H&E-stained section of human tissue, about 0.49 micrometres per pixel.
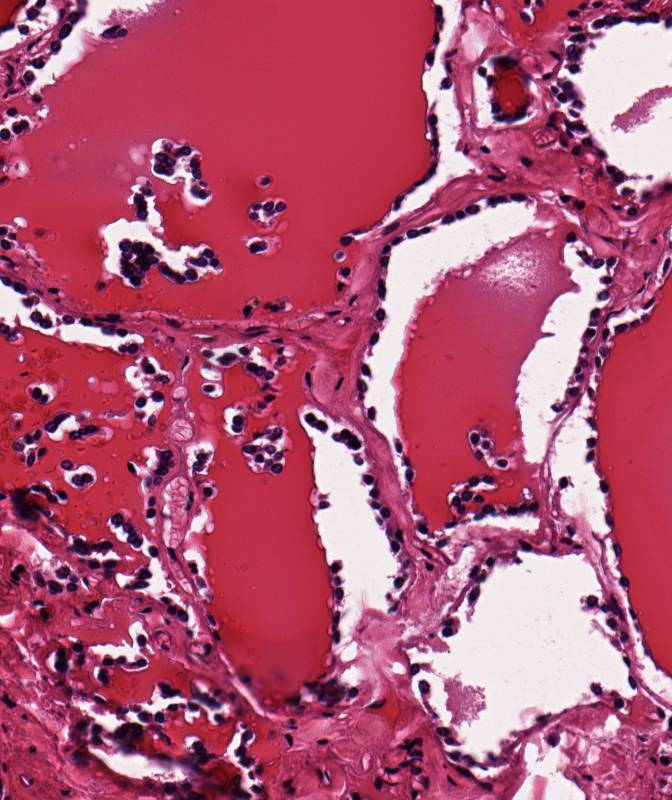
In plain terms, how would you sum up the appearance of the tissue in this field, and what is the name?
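See how a single layer of flattened to low cuboidal epithelial cells lines the large spaces. Their nuclei are small, dark, round and fairly uniform in size. Thin pink fibrous septa separate the spaces, one running roughly vertically down the centre. This is thyroid.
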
